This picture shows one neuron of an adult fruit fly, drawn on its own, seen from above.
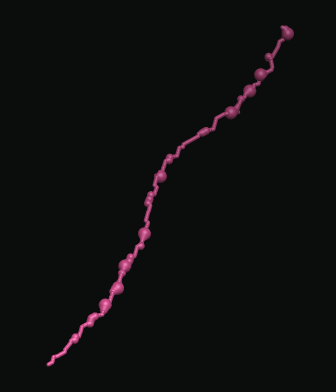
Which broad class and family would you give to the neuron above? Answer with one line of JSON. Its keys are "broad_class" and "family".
{"broad_class": "sensory neuron entering the brain", "family": "class mechanosensory"}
